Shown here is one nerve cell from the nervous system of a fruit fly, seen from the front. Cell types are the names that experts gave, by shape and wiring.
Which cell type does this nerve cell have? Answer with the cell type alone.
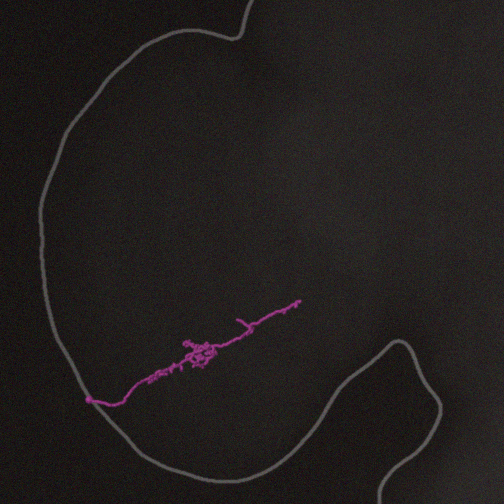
TmY18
